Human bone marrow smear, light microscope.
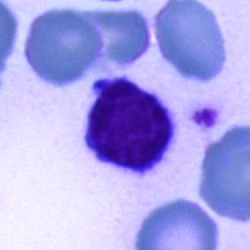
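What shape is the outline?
Roughly round, but slightly irregular and angular.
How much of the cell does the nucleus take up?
It fills almost the entire cell.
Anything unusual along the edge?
Yes, a small bluish bulge projects from the upper-left edge.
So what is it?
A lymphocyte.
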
